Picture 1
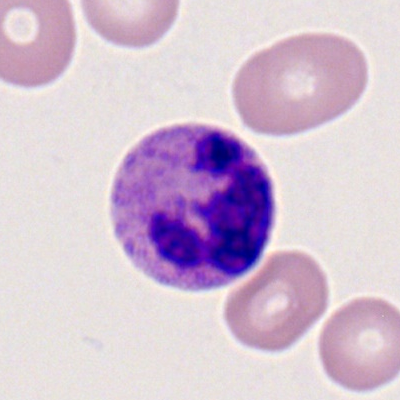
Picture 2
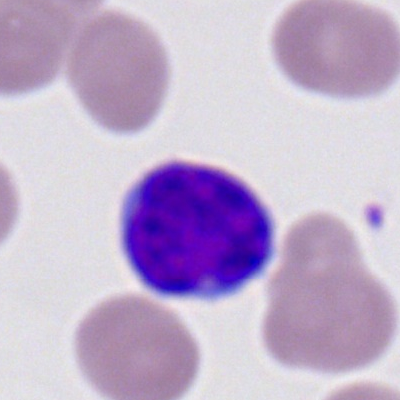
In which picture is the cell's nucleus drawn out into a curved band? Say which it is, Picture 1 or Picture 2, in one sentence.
The nucleus is drawn out into a curved band, without separate lobes, in picture 1.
